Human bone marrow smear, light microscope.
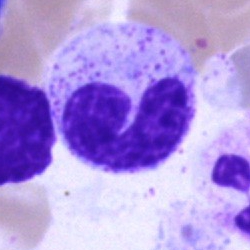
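Band neutrophil, central cell. Outline round, smooth. Nucleus deeply indented, curled into a horseshoe-like shape, its notch opening toward the top of the cell. No nucleoli visible.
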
